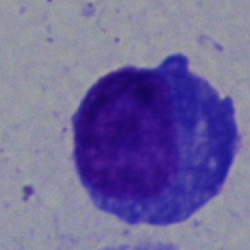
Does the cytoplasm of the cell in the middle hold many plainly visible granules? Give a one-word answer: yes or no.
No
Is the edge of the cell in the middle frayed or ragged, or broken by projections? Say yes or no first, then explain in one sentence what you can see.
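Yes. A small rounded bleb projects from the top edge of the cell.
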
